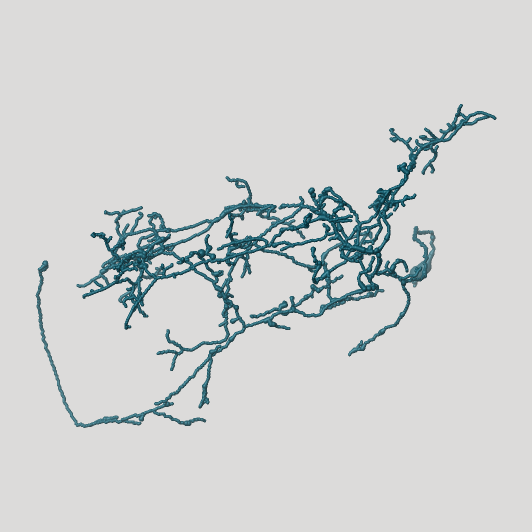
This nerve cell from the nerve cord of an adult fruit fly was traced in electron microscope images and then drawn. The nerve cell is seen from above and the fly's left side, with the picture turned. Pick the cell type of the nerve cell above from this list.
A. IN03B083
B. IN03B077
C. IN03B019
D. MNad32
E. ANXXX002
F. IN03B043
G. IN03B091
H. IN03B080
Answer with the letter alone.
F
